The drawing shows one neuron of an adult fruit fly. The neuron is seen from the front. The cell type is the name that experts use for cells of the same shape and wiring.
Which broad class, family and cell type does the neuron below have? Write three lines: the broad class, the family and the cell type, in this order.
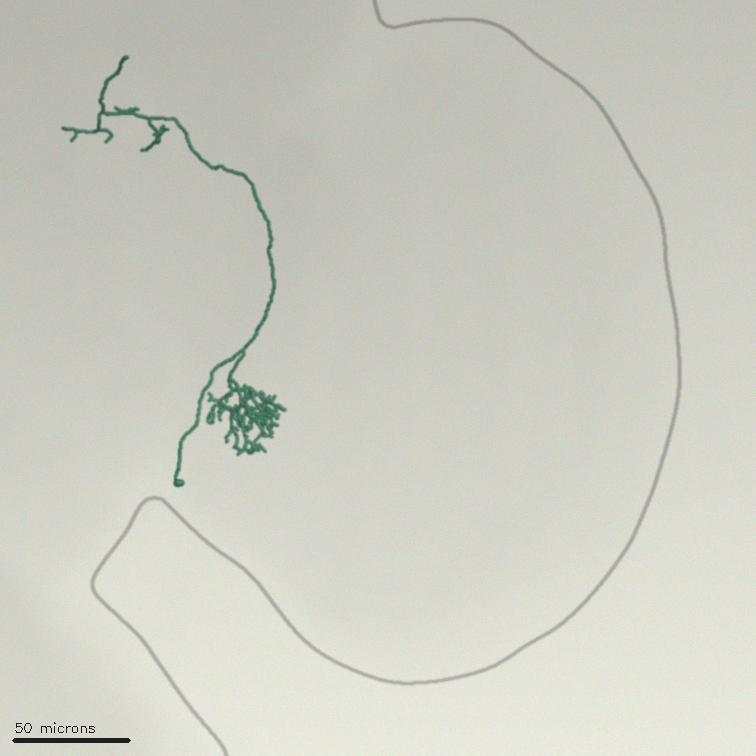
visual projection neuron
LoVP
LoVP2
